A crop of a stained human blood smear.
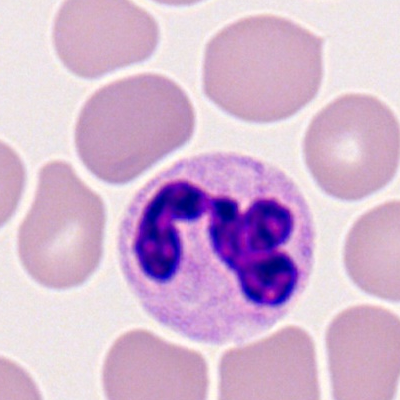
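Segmented neutrophil, the central cell, checked feature by feature: the outline is round and smooth; the chromatin is dark purple and coarsely clumped; the cytoplasm is plentiful and pale pinkish-lilac; and fine, faint granules lie throughout it.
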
